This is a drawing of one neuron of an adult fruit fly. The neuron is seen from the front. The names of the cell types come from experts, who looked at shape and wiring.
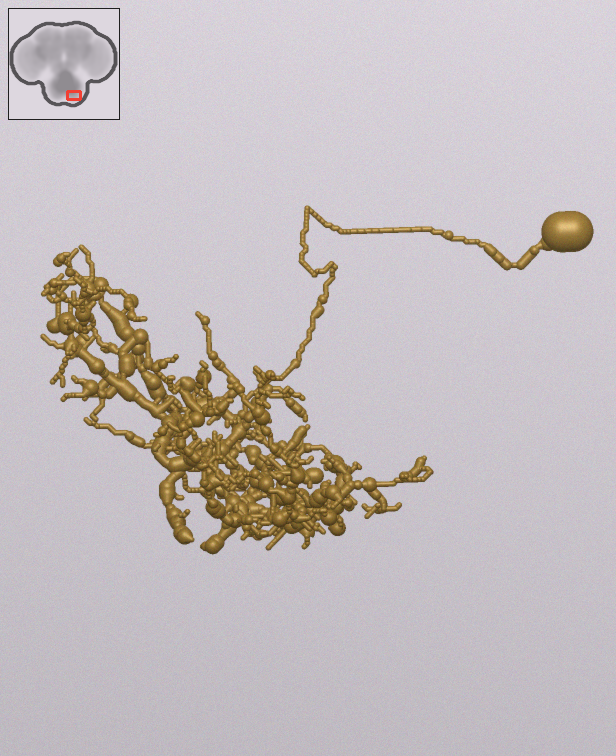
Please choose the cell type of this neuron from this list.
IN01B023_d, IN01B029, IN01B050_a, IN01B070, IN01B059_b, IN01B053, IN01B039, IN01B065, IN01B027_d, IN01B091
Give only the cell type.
IN01B029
